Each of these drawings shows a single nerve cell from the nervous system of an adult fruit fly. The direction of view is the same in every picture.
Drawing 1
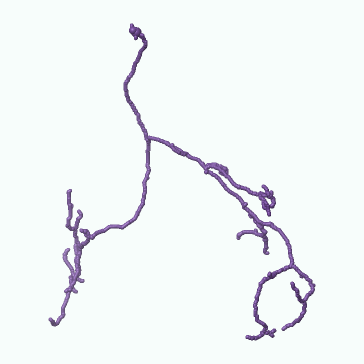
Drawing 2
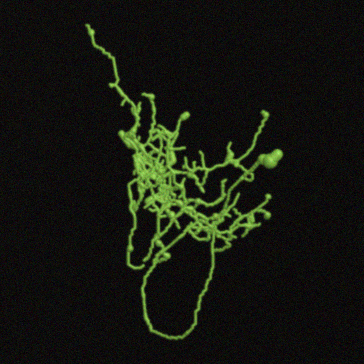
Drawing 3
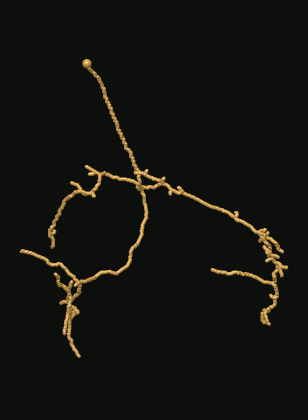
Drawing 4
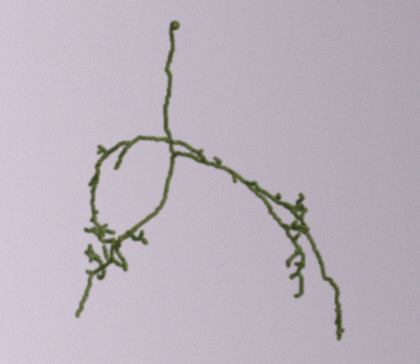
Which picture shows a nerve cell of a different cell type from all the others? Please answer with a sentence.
Drawing 2 is the odd one out.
